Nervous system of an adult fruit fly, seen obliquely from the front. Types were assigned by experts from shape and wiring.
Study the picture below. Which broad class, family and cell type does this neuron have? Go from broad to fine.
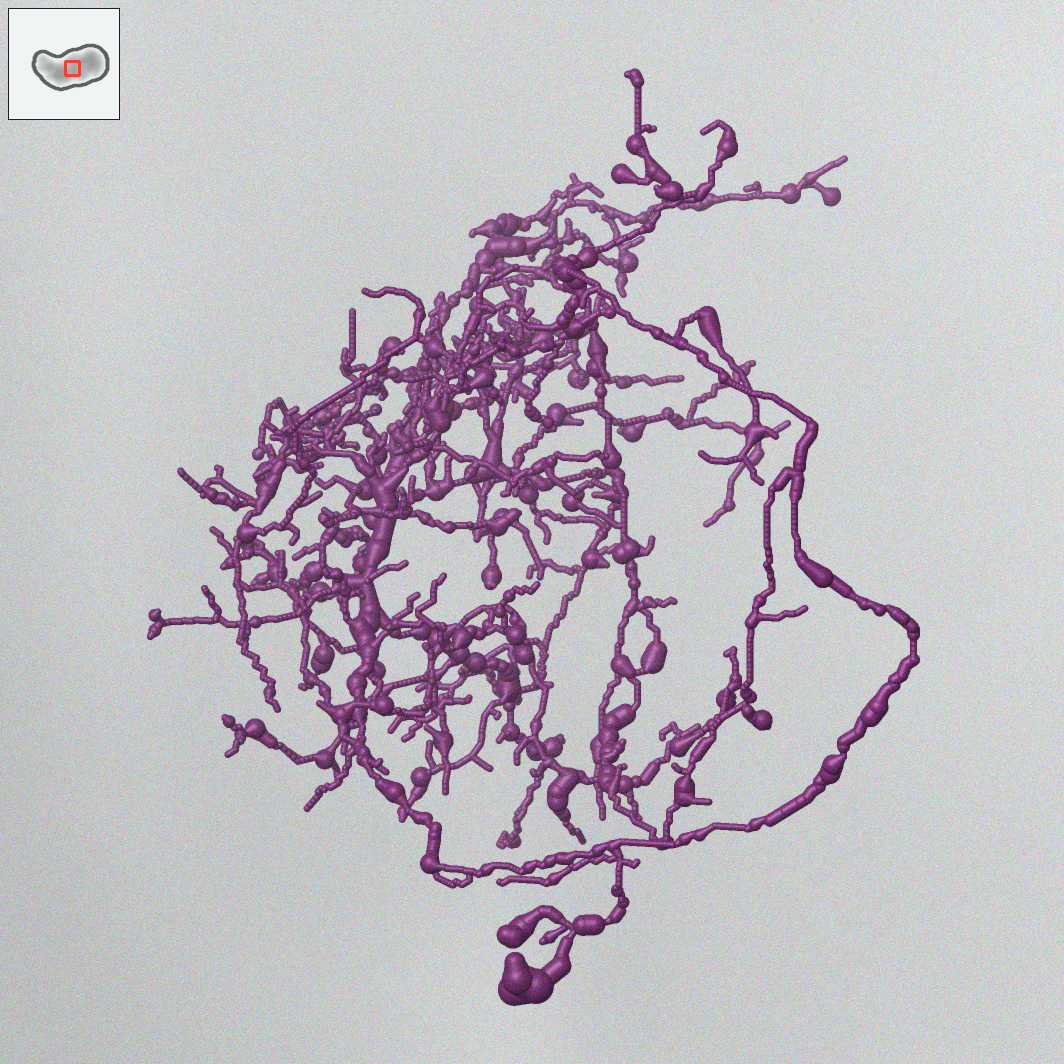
central-brain intrinsic neuron; hemilineage VLPa1_lateral; AVLP283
